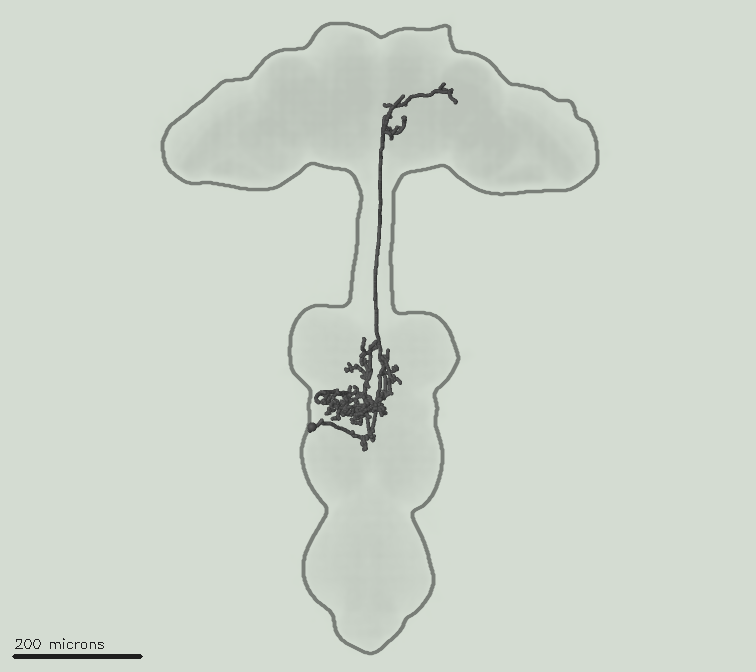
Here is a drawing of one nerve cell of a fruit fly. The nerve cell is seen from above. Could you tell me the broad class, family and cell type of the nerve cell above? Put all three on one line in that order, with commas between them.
ascending neuron, hemilineage 09B, AN09B021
